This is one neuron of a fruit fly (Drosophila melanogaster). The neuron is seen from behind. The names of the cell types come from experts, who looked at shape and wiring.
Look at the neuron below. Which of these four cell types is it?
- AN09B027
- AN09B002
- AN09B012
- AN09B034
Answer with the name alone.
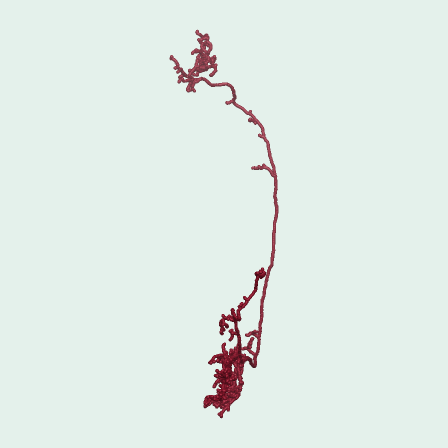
AN09B012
